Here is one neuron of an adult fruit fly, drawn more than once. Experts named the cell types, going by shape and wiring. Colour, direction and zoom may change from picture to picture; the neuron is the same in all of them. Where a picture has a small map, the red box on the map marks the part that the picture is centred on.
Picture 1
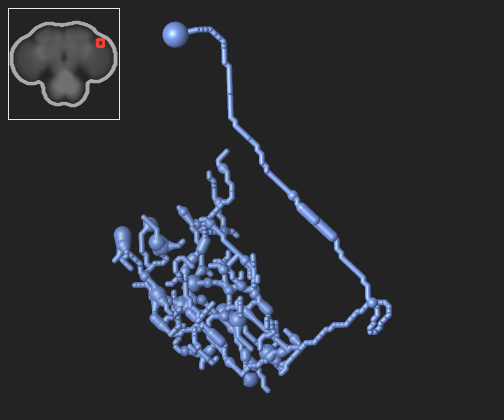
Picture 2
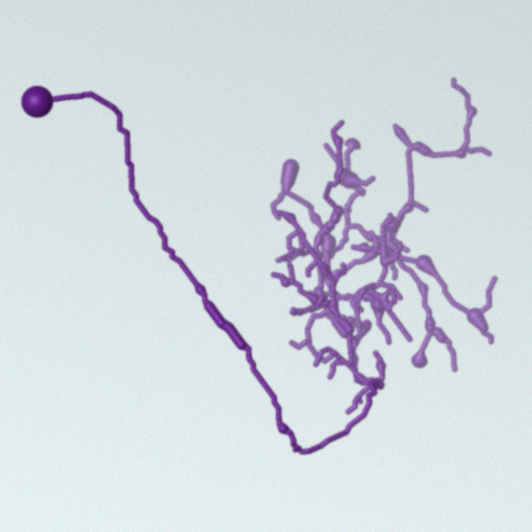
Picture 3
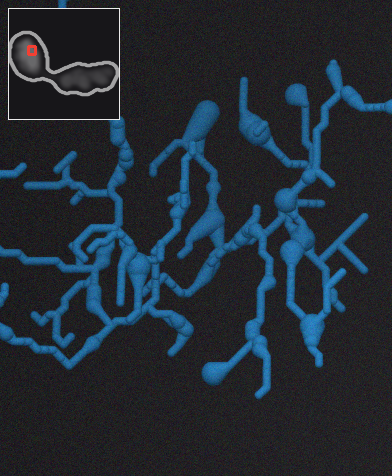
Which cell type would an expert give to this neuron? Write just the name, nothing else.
Mi17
